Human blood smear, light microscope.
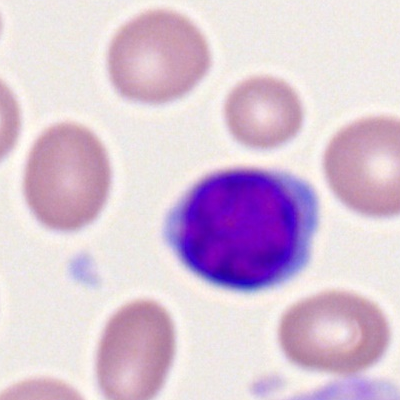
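Lymphocyte at the centre of the field, with a roughly round outline. Its chromatin is dense, dark purple and coarsely clumped, and no nucleoli can be seen. A scant rim of pale blue cytoplasm surrounds the nucleus.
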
